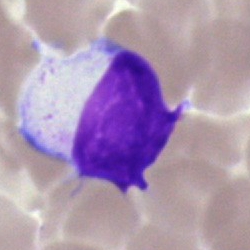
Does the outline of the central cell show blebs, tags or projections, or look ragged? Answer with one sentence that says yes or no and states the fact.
Yes, projections, blebs or tags, or a frayed edge, mark the outline of the cell.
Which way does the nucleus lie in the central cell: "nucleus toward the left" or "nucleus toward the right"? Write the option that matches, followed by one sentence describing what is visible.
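Nucleus toward the right. The nucleus sits off-centre, filling the right part of the cell.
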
